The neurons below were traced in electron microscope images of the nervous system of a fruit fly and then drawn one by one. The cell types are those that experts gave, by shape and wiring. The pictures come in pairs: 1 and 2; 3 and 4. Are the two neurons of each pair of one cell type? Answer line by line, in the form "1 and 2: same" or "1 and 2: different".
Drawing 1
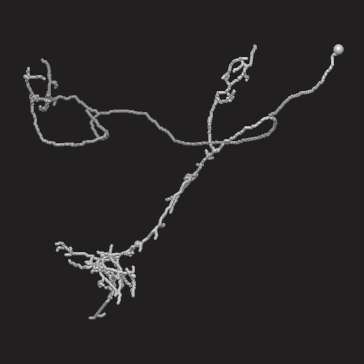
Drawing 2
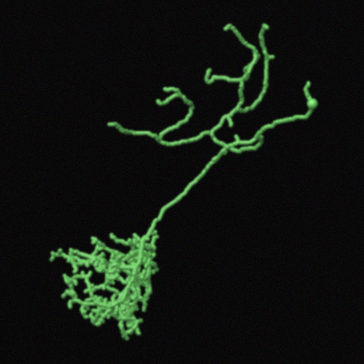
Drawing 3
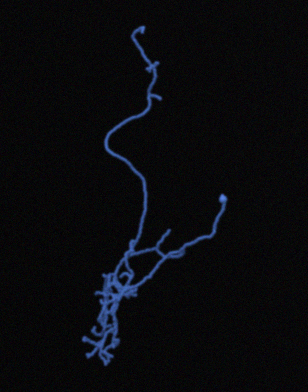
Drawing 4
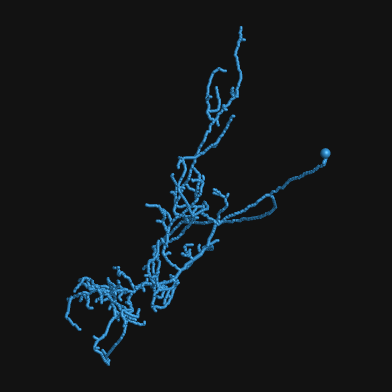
1 and 2: different
3 and 4: different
